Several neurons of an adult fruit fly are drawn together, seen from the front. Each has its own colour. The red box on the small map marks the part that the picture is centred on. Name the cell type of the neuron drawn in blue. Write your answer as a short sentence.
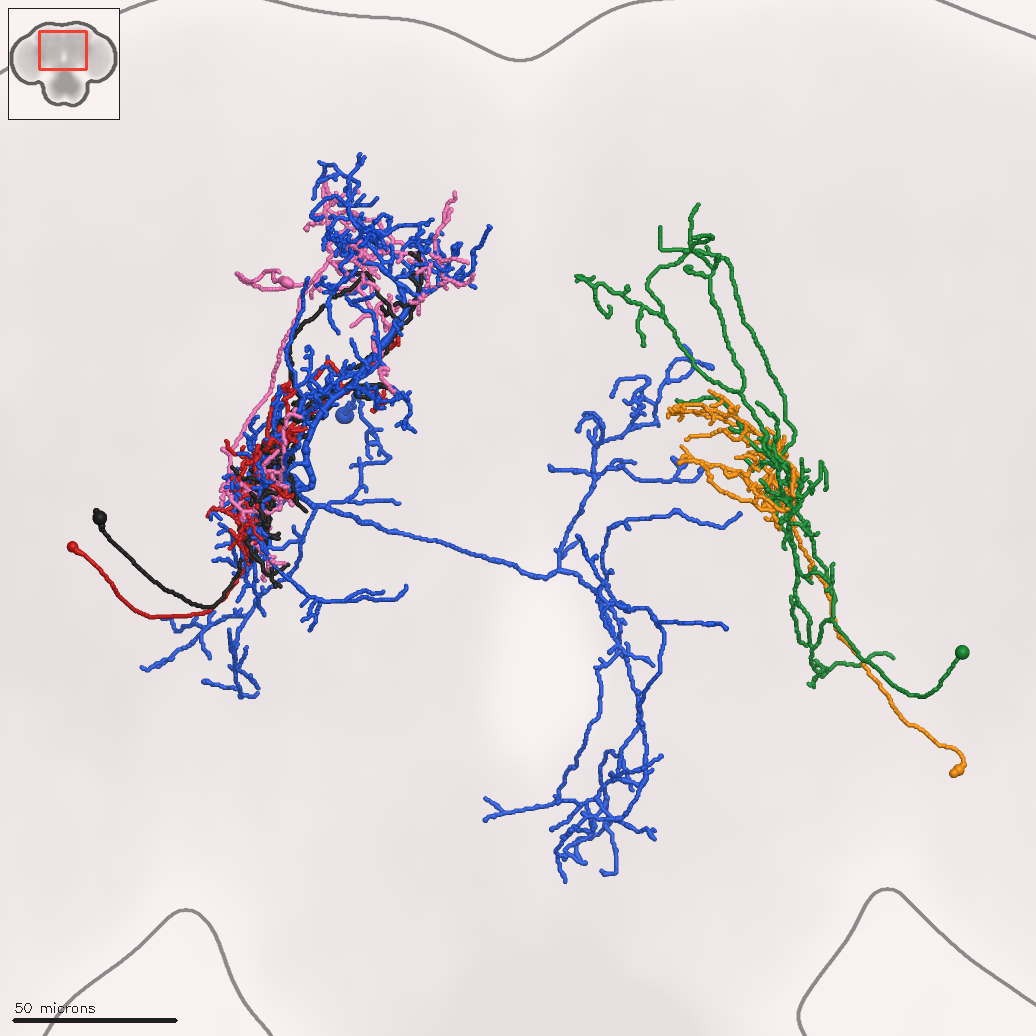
The cell type is LAL182.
